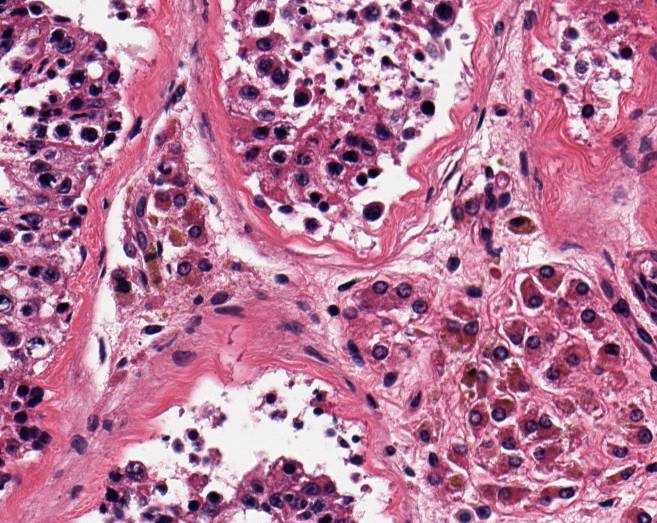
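Testis, haematoxylin and eosin. Each unit is bounded by a thick, wavy, layered band of pink collagen. Within, loosely cohesive cells with round dark nuclei lie scattered among clear spaces. At lower right, clusters of polygonal cells with abundant eosinophilic cytoplasm fill the interstitium; their round nuclei are centrally placed and show a visible nucleolus.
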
